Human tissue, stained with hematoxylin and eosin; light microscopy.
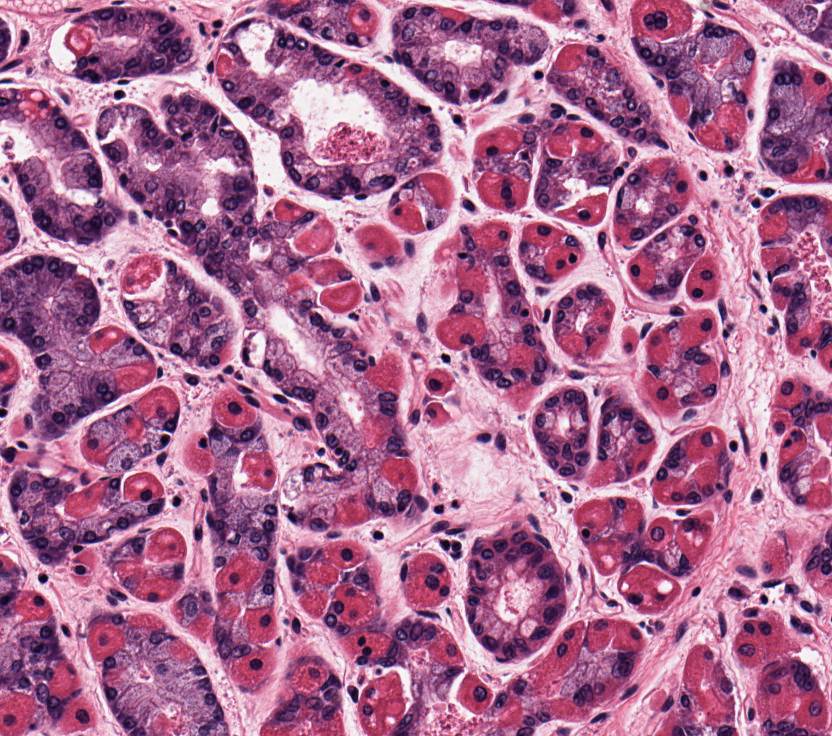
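Stomach. Parietal cells, large and rounded with bright pink-red cytoplasm and a single central round dark nucleus, are scattered through the glands and are more numerous in the right half of the field. Chief cells, with purple granular cytoplasm and small dark basal nuclei, line many glands, especially in the left half. Between glands, the stroma is pale pink loose connective tissue with scattered small dark elongated nuclei.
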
